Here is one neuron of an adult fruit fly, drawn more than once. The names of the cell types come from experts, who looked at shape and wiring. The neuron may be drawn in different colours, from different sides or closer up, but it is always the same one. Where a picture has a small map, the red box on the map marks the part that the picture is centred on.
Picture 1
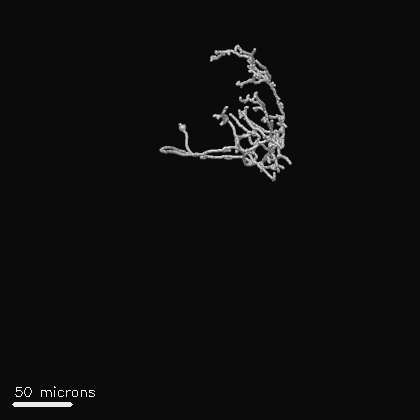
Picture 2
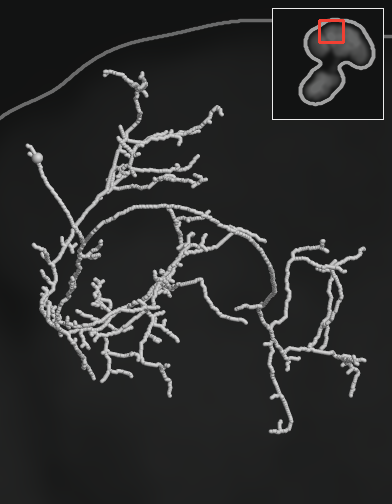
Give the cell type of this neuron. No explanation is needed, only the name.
PLP064_b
